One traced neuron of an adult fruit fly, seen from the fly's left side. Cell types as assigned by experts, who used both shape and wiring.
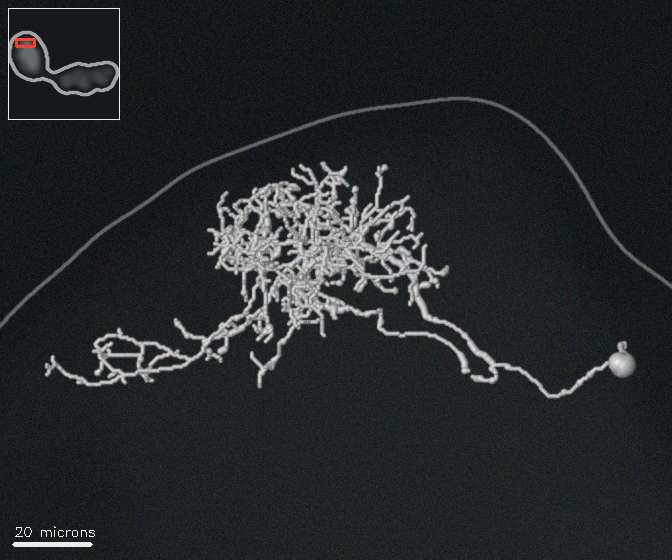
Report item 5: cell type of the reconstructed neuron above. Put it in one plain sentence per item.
The cell type is SMP190.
